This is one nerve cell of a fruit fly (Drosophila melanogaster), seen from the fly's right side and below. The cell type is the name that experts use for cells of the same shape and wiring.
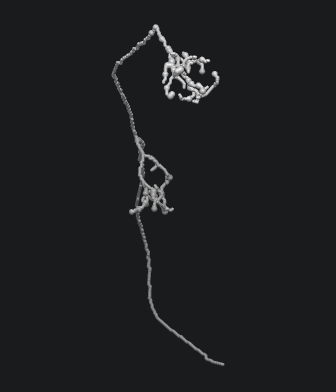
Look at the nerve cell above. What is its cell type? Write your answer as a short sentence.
The cell type is ORN_DC4.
